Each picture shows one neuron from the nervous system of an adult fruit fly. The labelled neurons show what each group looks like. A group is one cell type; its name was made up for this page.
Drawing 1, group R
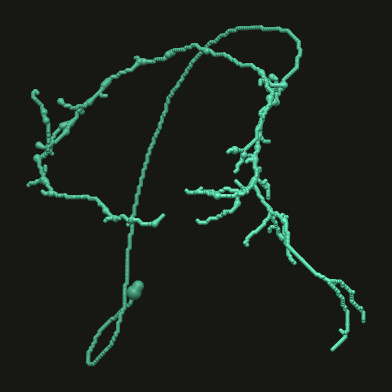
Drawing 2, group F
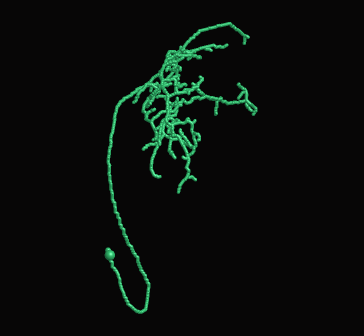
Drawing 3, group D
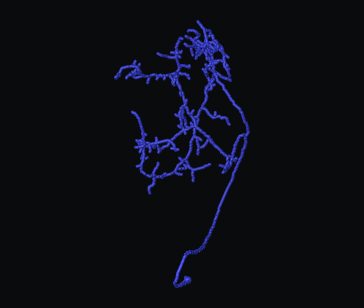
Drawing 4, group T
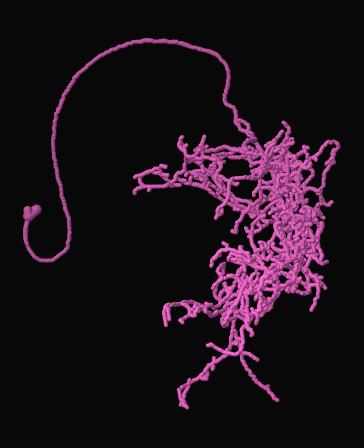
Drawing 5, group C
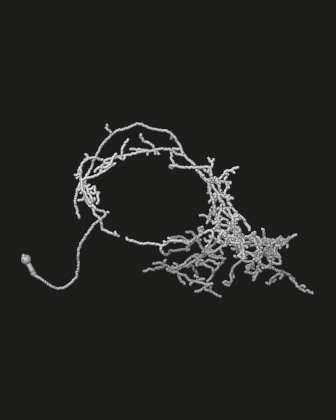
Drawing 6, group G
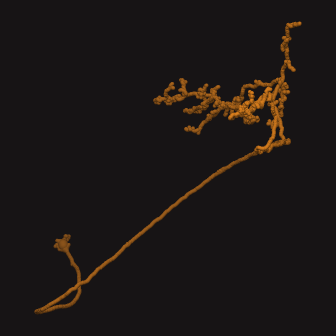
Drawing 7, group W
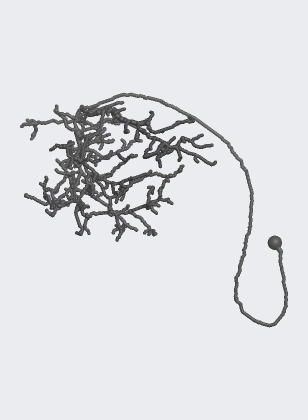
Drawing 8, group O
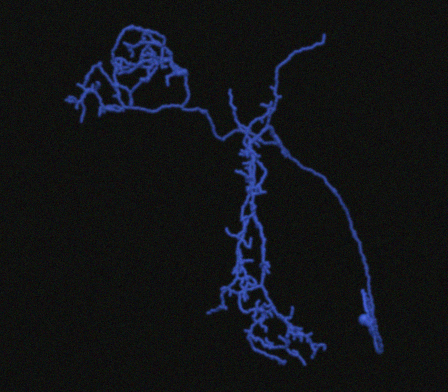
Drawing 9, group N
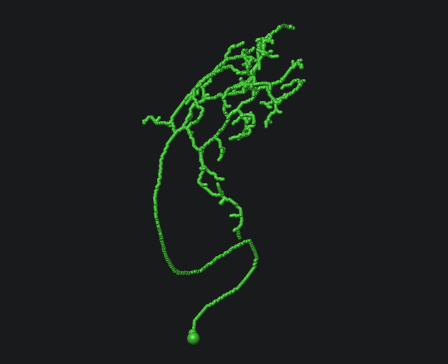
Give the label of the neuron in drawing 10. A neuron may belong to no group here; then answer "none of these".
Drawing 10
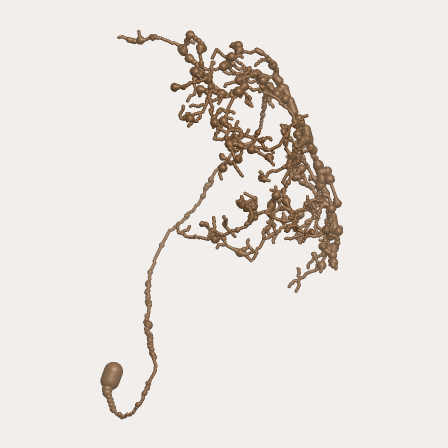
group W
